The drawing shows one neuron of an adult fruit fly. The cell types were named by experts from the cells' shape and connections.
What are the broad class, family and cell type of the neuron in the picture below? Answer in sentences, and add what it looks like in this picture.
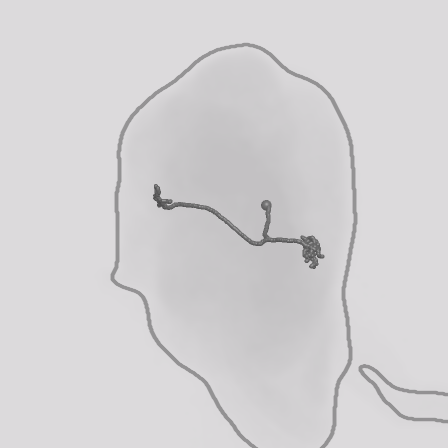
This is a visual projection neuron. The family is hemilineage VPNd2. The cell type is LC10a. The cell body can be seen in the middle of the picture. In this view it is wider than it is tall.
